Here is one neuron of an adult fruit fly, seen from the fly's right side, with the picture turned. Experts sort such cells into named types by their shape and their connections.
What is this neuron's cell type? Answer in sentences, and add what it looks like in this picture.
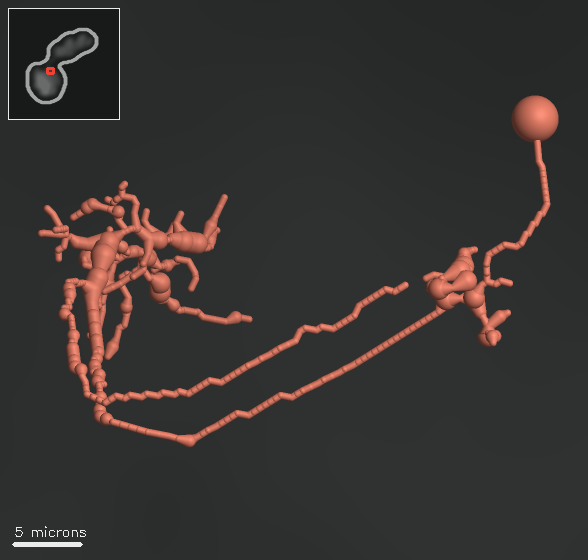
It is of cell type T4d. Its broad class is optic-lobe intrinsic neuron. The cell body is at the upper right of the picture. By the scale bar it is about 40 microns wide in this view.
